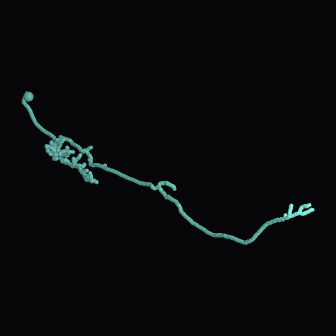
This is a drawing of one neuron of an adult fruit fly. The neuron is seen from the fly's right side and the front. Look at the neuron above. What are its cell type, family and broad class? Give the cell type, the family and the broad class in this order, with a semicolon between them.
AN07B089; hemilineage 07B; ascending neuron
